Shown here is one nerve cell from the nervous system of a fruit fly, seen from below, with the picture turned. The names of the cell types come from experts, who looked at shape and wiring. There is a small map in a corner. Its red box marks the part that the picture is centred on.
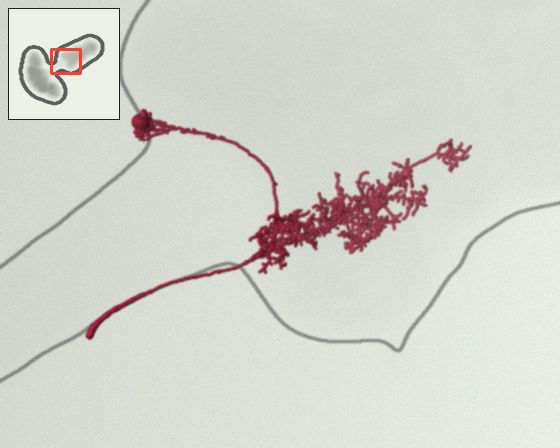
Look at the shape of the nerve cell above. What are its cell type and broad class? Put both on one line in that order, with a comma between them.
ADNM1 MN, motor neuron of the nerve cord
